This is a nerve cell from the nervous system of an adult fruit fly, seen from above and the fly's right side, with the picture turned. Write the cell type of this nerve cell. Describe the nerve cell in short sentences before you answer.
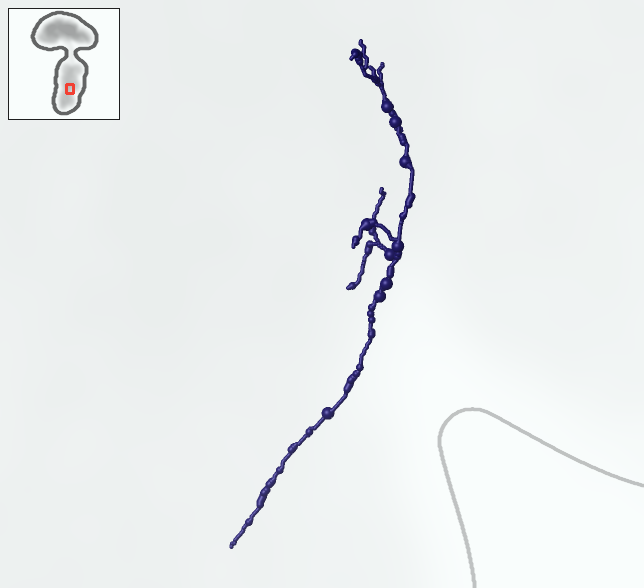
It lies in the nerve cord. The drawing shows no cell body. It has a dozen or fewer branch ends. It is a sensory neuron entering the nerve cord. The cell type is LgLG3.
